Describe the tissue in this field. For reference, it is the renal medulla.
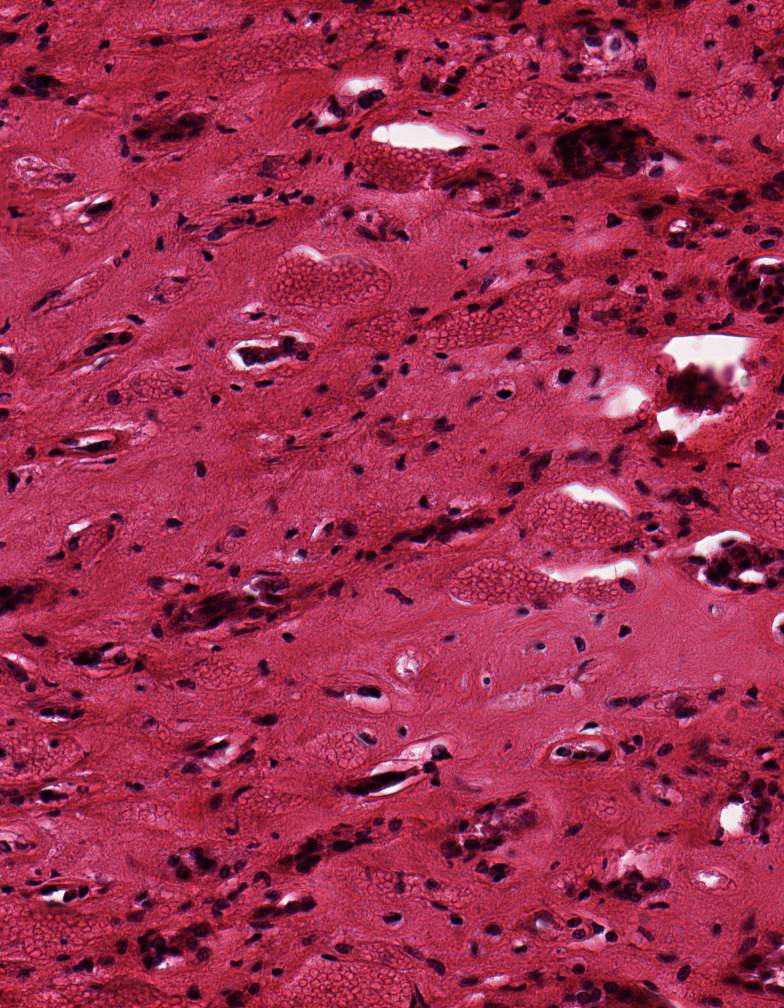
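The tissue here is streaked into bands running roughly horizontally across the field. Small, dark, round to oval nuclei with little visible cytoplasm are scattered fairly evenly through the matrix. There's no epithelium, no glands and no fat cells anywhere.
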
